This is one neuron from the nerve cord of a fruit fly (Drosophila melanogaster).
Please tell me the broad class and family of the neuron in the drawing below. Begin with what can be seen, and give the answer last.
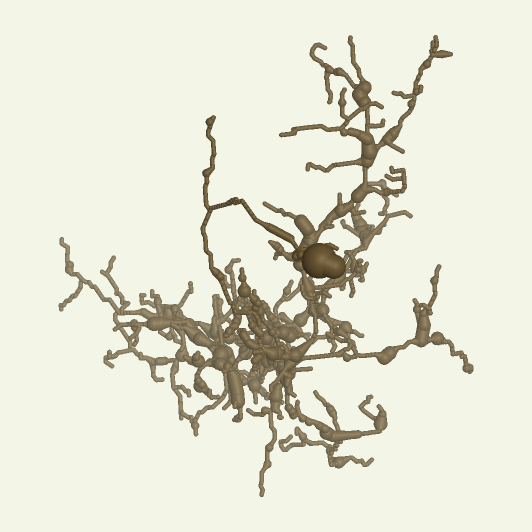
Dozens of branch ends can be seen. In this view it is about as wide as it is tall. Its broad class is nerve-cord intrinsic neuron. Its family is hemilineage 20A.22A.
